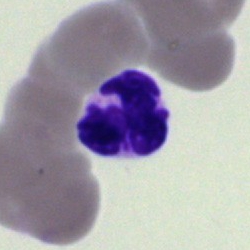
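Segmented neutrophil. Outline roughly round. Nucleus fills most of the cell; cytoplasm reduced to a thin rim. Chromatin dark purple, densely clumped. Visible cytoplasm pale pink, clearest at upper left.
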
